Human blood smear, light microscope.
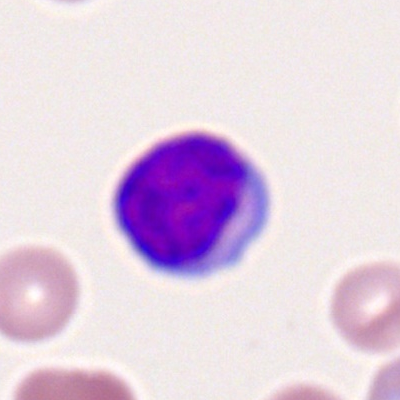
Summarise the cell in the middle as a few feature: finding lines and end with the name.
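Proportion: the nucleus seems to fill most of the cell
Chromatin: dense, dark purple
Cytoplasm: a narrow crescent, right of the nucleus
Colour: pale blue cytoplasm
Verdict: lymphocyte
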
